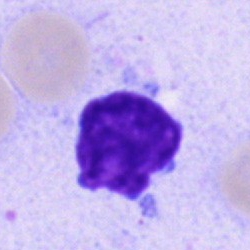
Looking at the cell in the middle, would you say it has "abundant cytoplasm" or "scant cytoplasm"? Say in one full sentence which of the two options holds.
Its cytoplasm amounts to no more than a narrow rim.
